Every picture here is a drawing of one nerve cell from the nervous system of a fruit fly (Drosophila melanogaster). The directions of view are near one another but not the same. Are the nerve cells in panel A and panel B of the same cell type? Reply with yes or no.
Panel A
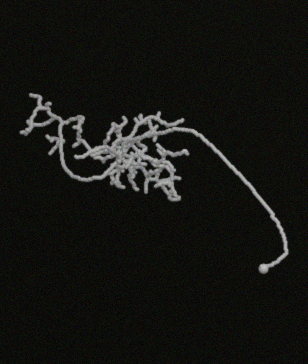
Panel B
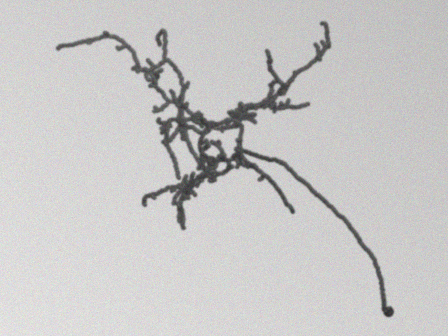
no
